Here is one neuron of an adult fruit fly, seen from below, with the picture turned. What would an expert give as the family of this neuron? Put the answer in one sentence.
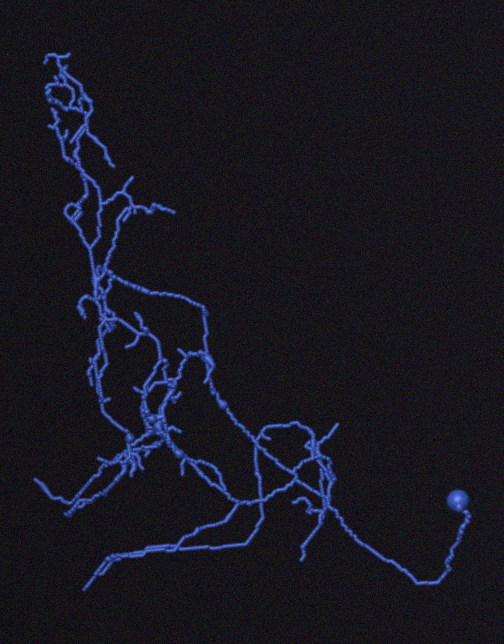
The family is class DAN.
